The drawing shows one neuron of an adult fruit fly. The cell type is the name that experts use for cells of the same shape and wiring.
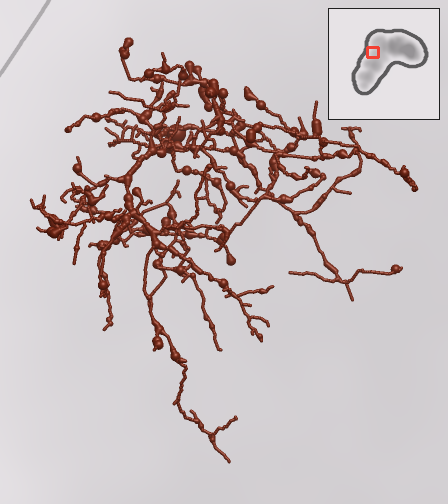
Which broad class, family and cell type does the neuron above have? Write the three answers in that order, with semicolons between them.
nerve-cord intrinsic neuron; hemilineage 01B; IN01B033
